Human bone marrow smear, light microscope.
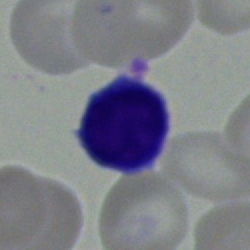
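Lymphocyte in a stained human bone marrow smear (central cell). Its outline is somewhat angular rather than smoothly round, and the nucleus fills almost the whole cell. Dense chromatin stains a deep purple-blue; no vacuoles are visible.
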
